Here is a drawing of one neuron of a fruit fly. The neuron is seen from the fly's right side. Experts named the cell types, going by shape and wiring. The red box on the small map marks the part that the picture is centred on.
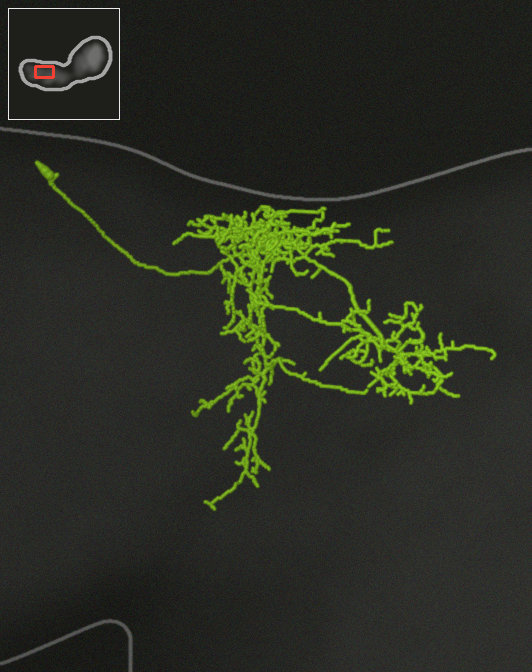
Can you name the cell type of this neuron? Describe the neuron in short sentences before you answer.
Its cell body lies at the upper left of the picture. In this view it is wider than it is tall. It is a nerve-cord intrinsic neuron. It is of cell type IN17A060.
